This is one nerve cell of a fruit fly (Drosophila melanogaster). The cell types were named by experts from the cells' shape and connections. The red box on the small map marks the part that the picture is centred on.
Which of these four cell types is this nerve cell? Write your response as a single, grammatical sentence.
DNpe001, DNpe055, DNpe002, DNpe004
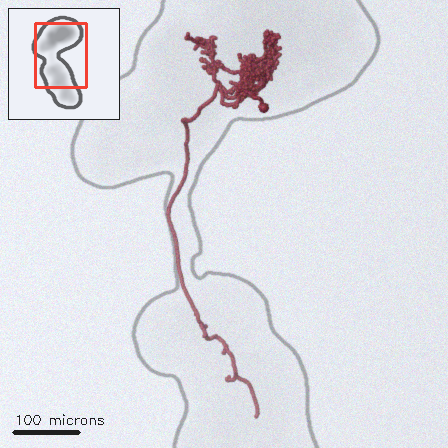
As a matter of cell type, the nerve cell is DNpe001.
